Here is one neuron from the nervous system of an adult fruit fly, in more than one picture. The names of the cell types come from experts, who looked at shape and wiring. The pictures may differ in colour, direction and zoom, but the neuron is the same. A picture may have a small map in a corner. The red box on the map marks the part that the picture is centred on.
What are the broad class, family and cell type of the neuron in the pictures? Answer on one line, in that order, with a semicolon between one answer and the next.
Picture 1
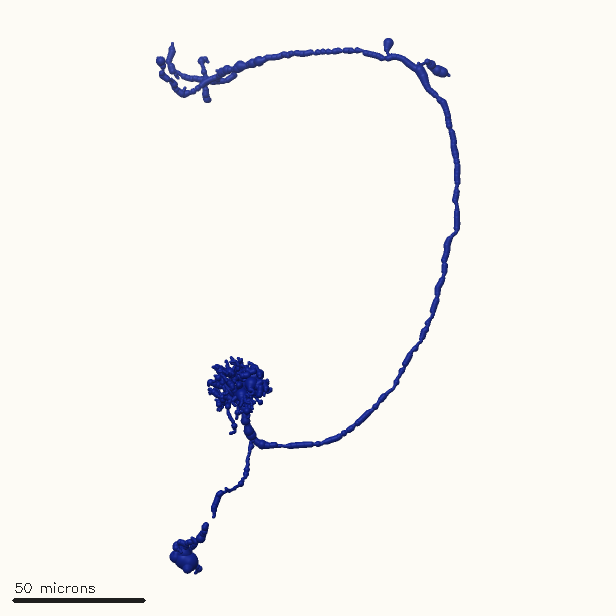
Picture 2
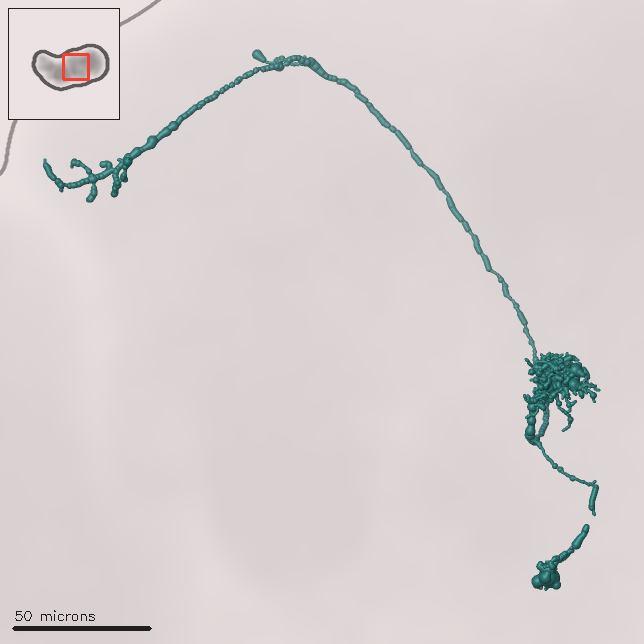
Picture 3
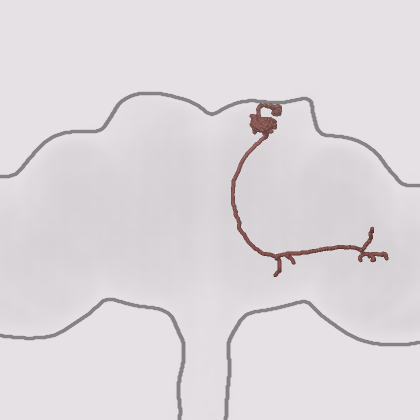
central-brain intrinsic neuron; hemilineage ALad1; D_adPN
